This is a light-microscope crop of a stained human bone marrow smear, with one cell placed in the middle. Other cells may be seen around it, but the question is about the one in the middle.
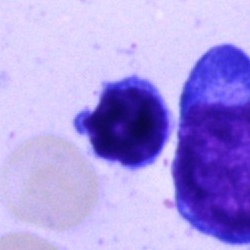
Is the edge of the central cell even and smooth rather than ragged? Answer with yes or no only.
No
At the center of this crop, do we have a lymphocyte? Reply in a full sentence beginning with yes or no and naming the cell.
Yes, the cell shown at the crop's centre is a lymphocyte.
